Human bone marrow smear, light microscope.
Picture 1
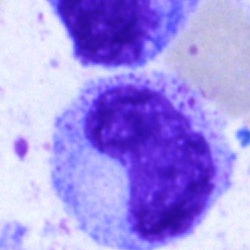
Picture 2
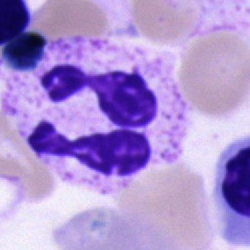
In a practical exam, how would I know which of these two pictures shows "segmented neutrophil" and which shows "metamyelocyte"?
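In picture 1 you see the metamyelocyte, and in picture 2 the segmented neutrophil. Nuclear shape first: picture 1 has a kidney-shaped nucleus with its indentation facing the lower left, inside a roughly round outline.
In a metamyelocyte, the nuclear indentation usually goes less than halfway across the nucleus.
Chromatin next: in picture 2 it is dense and stains dark purple.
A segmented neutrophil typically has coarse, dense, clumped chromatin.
Cytoplasm after that: picture 1 has pale bluish cytoplasm that is widest at the lower left, with a pale, granule-poor area lying within the nuclear indentation, while picture 2 has abundant, pale lilac cytoplasm containing no vacuoles. Nucleoli are a point they share, since neither nucleus shows any. Finally, the neighbours: another nucleated cell lies just above the cell in picture 1, at the top edge of the picture, and a small dark-staining nucleated cell touches the upper-left edge of the cell in picture 2.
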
